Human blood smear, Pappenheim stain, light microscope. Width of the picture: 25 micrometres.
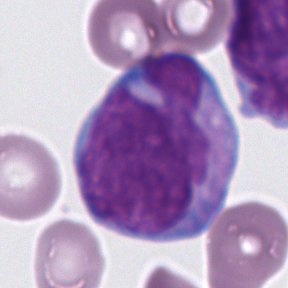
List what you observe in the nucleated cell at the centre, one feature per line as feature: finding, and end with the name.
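Nucleus: look for the deep cleft near its top
Chromatin: finely granular, not clumped
Cytoplasm: mostly to the right of and below the nucleus
Colour: pale greyish blue cytoplasm
Name: atypical promyelocyte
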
